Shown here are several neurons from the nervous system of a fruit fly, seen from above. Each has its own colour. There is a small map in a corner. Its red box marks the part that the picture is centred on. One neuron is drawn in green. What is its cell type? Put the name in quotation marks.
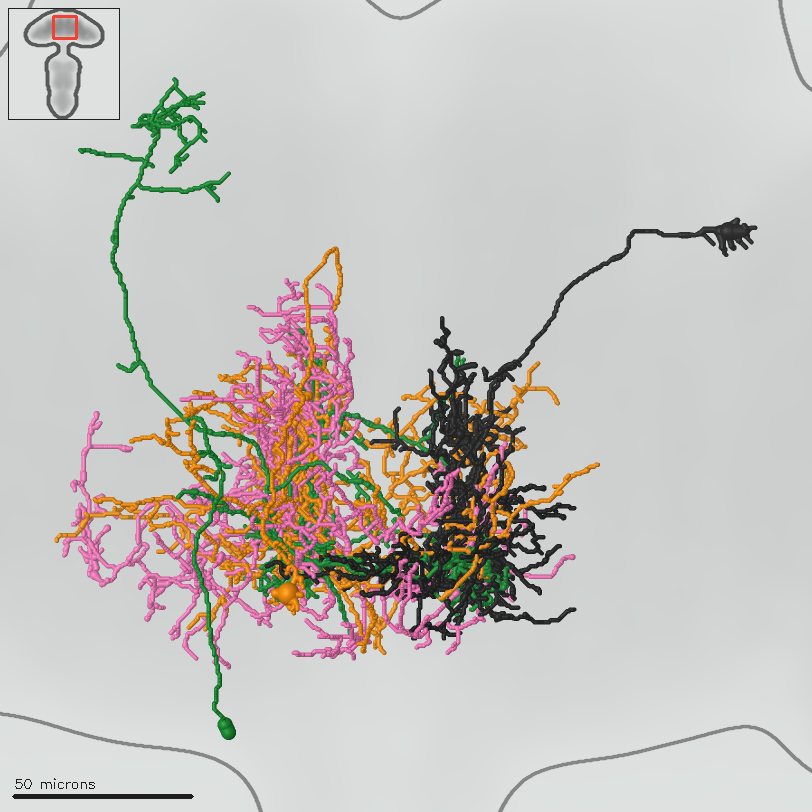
"PS249"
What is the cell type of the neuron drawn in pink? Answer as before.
"CB0609"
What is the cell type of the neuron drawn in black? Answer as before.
"PS355"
